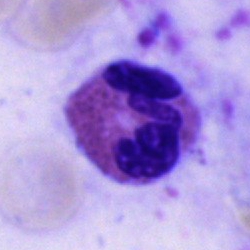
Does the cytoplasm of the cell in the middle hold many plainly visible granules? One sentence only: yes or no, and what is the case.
Yes, within its cytoplasm there are many visible granules.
